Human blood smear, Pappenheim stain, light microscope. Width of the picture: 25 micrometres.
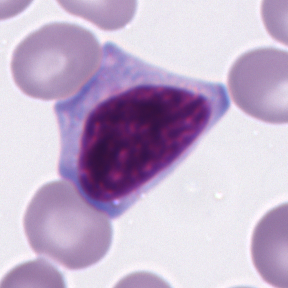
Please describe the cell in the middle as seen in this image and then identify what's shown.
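Outline angular, with pointed corners rather than a smooth round border. Nucleus an elongated oval, about 13 by 8 micrometres, long axis lower left to upper right. Chromatin dark purple, coarsely clumped, small paler patches between clumps. Cytoplasm pale blue, widest band on the upper-left side of the nucleus. Result: typical lymphocyte.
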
